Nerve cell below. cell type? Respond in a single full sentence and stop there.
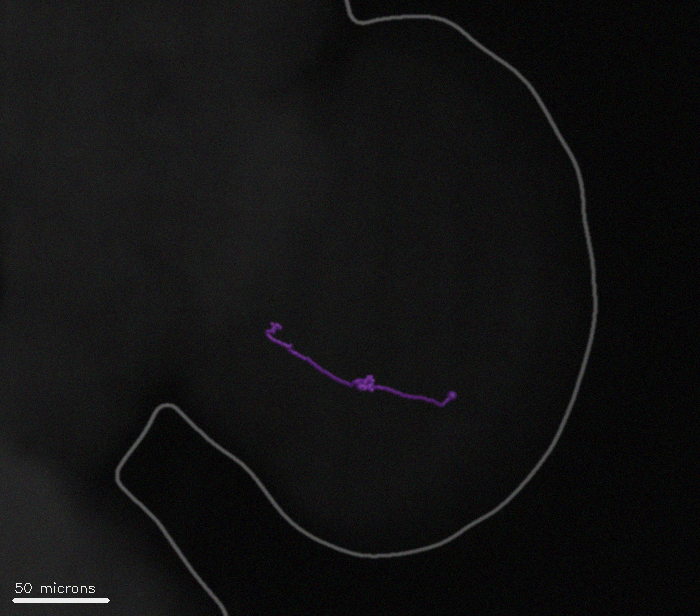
This neuron is given the cell type T3.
